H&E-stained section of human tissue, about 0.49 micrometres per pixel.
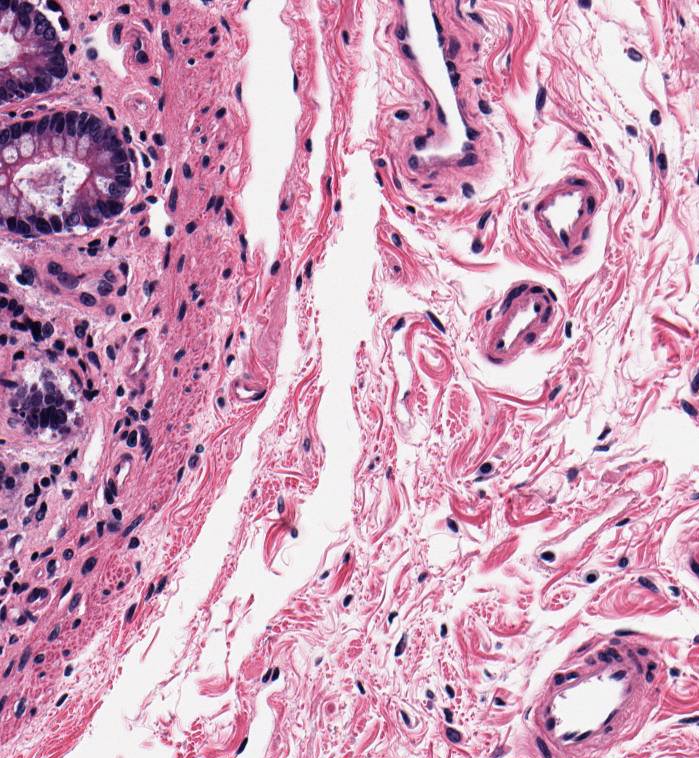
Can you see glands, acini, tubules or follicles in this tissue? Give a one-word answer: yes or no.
Yes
